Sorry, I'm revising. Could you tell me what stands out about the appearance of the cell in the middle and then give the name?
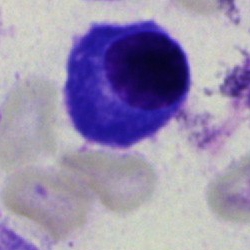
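Nucleus off-centre, toward upper right. Chromatin very dark and dense. Cytoplasm abundant, deep blue. Slightly paler zone in the cytoplasm just left of the nucleus. Cell type: plasma cell.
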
